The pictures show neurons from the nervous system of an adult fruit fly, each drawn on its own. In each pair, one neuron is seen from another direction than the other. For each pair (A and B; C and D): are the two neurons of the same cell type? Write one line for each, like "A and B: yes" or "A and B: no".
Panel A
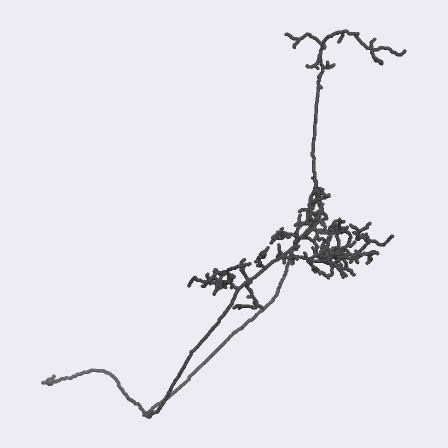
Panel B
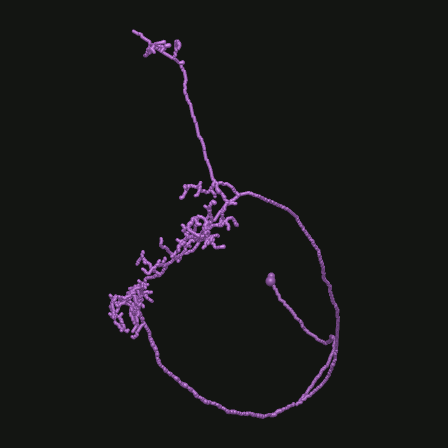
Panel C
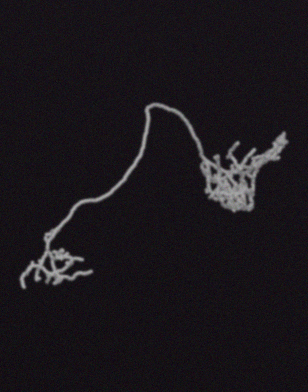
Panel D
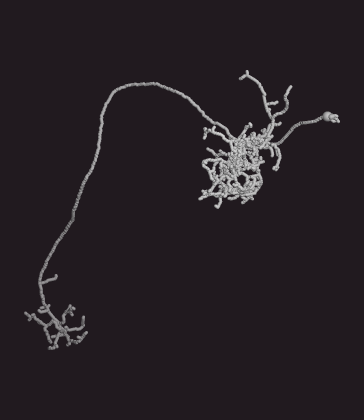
A and B: yes
C and D: yes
